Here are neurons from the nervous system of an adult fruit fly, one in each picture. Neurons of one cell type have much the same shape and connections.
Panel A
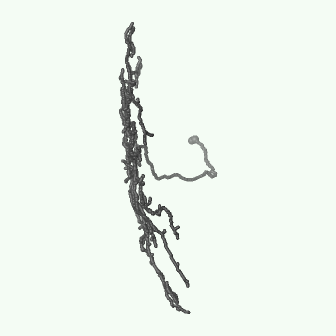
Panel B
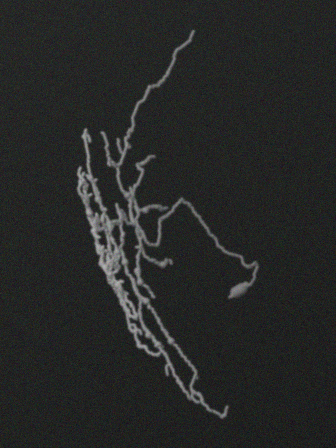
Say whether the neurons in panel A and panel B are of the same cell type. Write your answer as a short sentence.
They are of the same cell type.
